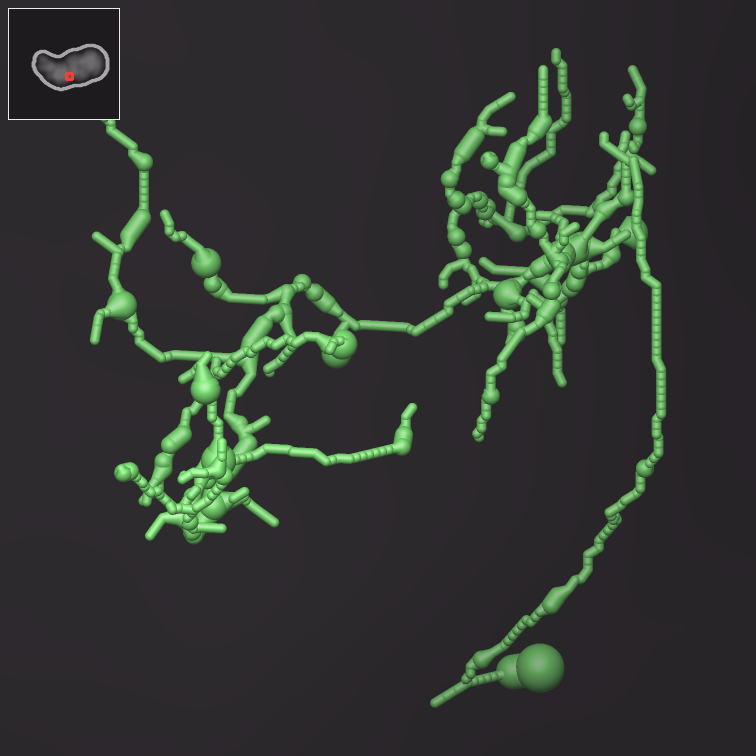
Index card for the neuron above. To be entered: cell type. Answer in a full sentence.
The cell type is Li27.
